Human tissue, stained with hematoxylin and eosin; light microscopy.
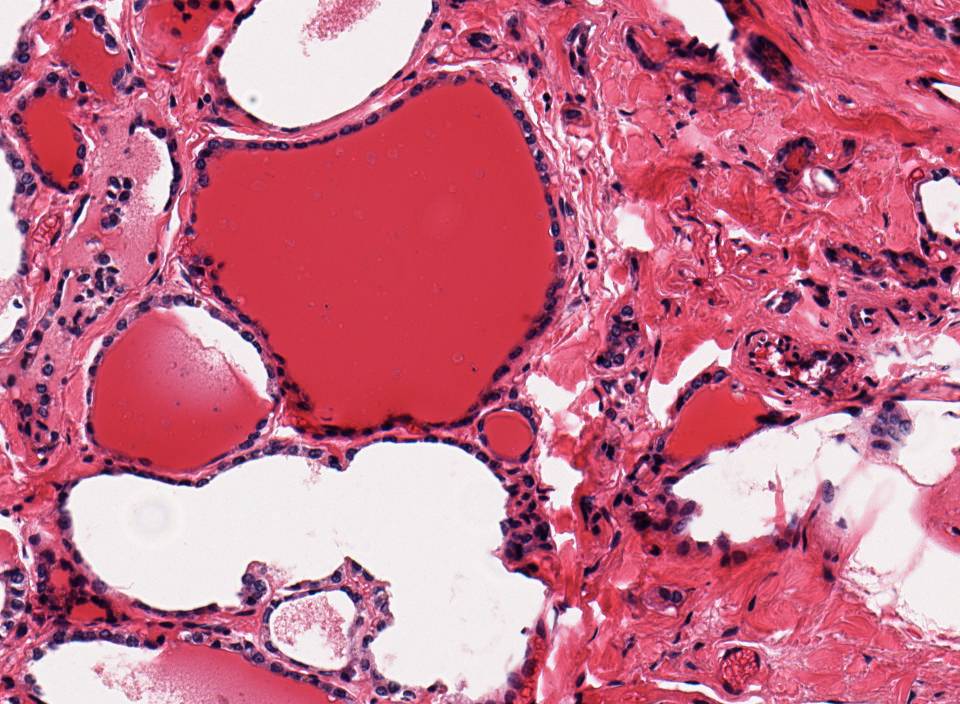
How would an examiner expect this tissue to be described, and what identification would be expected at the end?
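Looking across, the left two-thirds is closely packed rounded follicles, and the right third is mostly dense fibrous stroma. Many of the follicle lumens are filled with homogeneous, deep pink-red colloid. Each follicle is lined by a single layer of flattened to low cuboidal epithelial cells, their nuclei small, round, dark and evenly spaced along the walls. This is thyroid.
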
